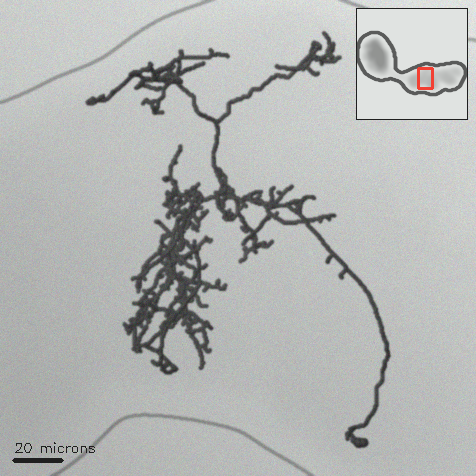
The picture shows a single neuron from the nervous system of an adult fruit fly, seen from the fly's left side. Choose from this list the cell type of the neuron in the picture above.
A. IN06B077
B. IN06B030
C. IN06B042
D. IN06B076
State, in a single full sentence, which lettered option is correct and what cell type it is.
For cell type, option A, IN06B077, applies to the neuron.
